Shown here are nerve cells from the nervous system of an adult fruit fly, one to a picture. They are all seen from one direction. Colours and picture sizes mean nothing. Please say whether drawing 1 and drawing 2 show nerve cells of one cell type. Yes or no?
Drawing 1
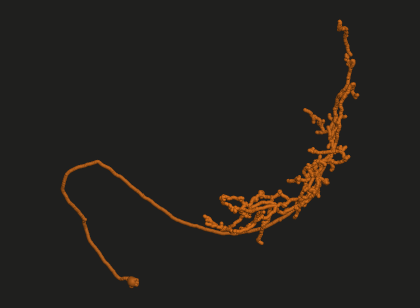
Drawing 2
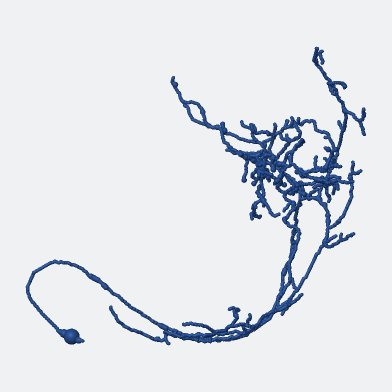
no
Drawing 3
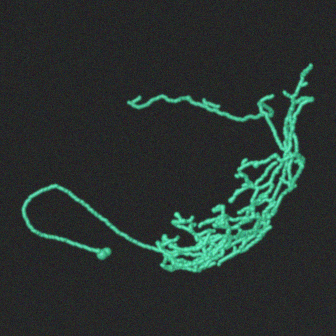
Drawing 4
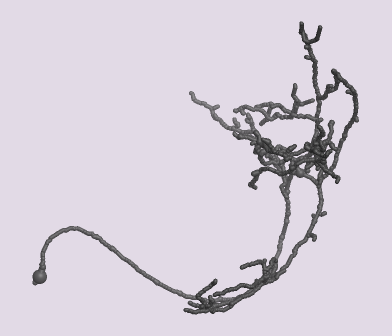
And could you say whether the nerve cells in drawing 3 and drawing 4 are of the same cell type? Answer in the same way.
no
